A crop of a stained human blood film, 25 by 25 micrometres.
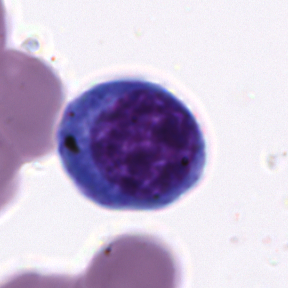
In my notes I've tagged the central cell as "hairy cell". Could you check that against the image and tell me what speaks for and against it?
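Item by item, the cell is about 12 micrometres across, with a round, smooth outline and no surface projections. Its cytoplasm is deep blue, with a single small dark dot at the left edge of the cell. Red cells lie close to its left side and below it.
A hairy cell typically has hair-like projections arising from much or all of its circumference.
The smooth outline without any projections therefore weighs against hairy cell. Hairy cell does not fit; this is a plasma cell.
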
